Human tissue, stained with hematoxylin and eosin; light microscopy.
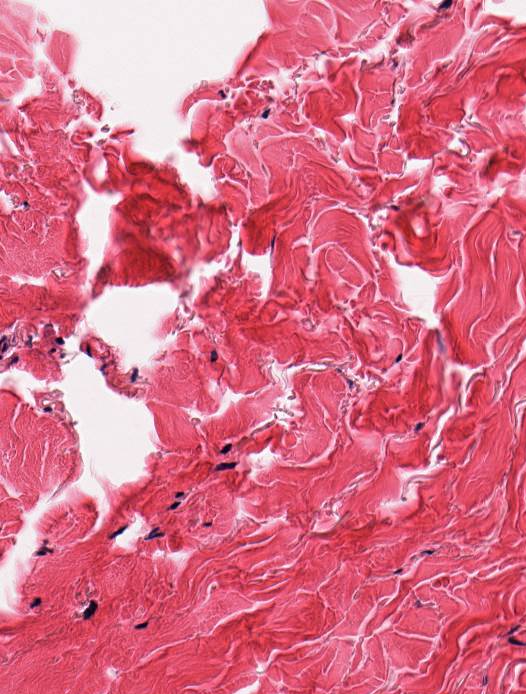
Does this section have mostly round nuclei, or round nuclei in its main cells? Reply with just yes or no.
No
